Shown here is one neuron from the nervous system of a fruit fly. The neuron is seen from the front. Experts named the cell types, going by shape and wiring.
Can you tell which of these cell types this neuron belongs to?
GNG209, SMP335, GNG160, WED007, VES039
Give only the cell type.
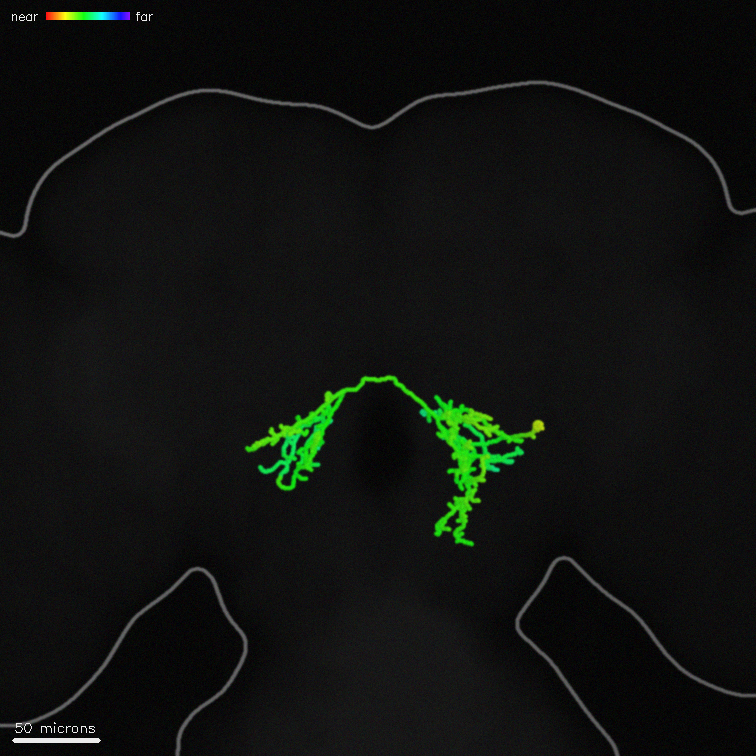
VES039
